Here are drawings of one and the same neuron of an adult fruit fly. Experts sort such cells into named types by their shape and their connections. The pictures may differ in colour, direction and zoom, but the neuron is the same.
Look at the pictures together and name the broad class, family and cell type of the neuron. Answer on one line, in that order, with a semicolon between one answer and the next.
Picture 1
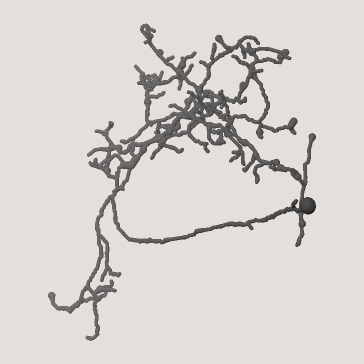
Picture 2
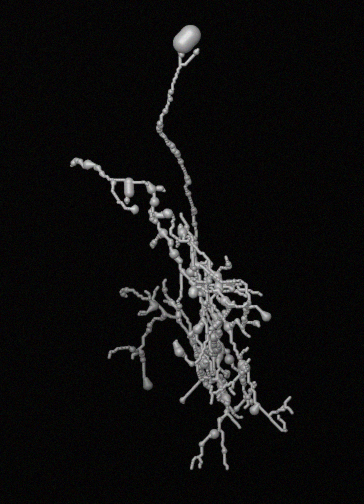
central-brain intrinsic neuron; hemilineage MD_SA1; GNG363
